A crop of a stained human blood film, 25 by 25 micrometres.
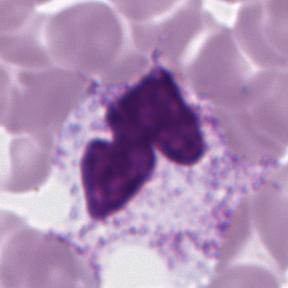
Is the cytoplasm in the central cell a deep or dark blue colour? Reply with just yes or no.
No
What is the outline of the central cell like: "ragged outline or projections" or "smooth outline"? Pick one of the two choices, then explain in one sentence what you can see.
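Ragged outline or projections. The cell outline is irregular, with small spiky projections at the top.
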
